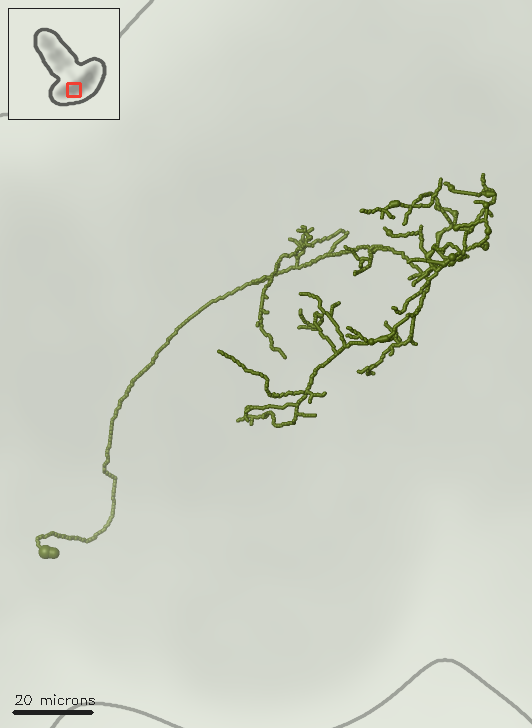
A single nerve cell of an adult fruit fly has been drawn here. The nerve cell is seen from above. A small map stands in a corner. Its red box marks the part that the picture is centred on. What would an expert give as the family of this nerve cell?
hemilineage SIPa1_ventral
